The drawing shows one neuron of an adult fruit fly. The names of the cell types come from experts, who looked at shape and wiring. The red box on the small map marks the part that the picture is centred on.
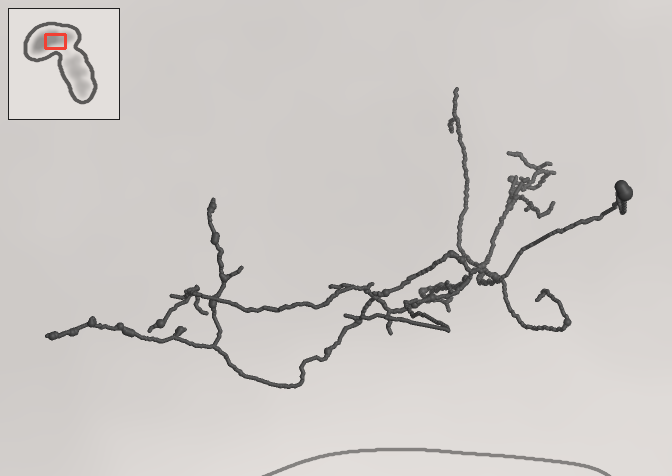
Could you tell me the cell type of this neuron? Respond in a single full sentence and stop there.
The cell type of the neuron here is GNG326.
